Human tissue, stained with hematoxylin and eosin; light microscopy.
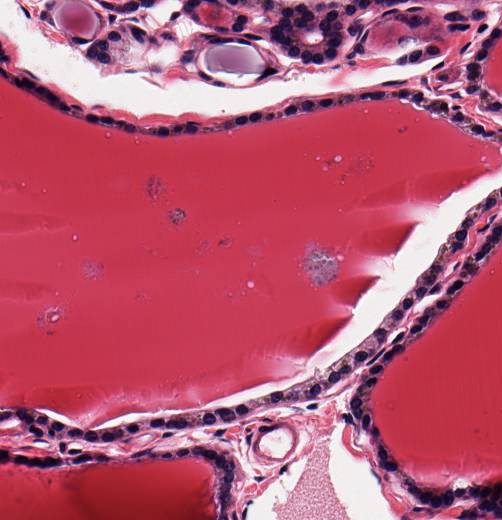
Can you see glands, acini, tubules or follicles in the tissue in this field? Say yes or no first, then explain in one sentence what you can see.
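Yes. One large follicle filled with colloid takes up most of the centre of the field, with parts of other follicles at the edges.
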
